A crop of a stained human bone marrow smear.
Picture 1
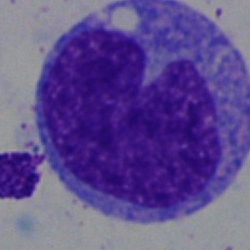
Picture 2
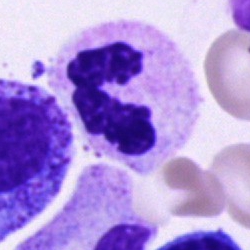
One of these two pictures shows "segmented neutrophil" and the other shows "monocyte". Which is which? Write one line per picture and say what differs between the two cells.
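Picture 1 is a monocyte. The nucleus fills most of the cell and lies toward its left side.
Picture 2 is a segmented neutrophil. The cytoplasm is abundant and pale pinkish lilac.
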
